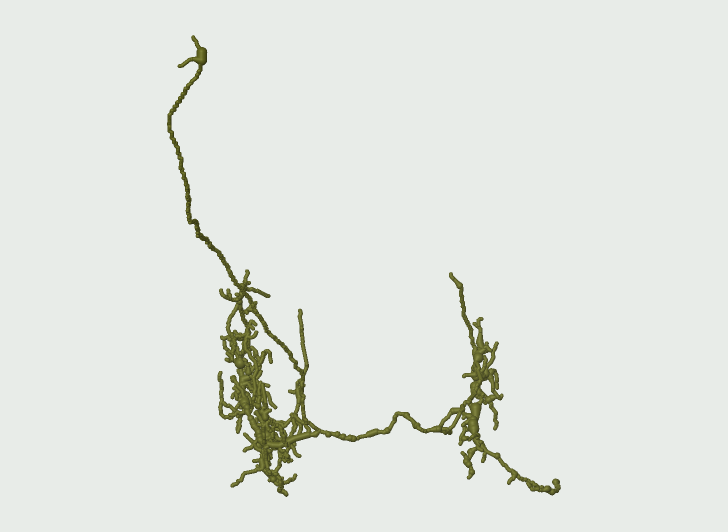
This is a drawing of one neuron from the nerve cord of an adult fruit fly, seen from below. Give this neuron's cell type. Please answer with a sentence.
The cell type is IN07B053.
